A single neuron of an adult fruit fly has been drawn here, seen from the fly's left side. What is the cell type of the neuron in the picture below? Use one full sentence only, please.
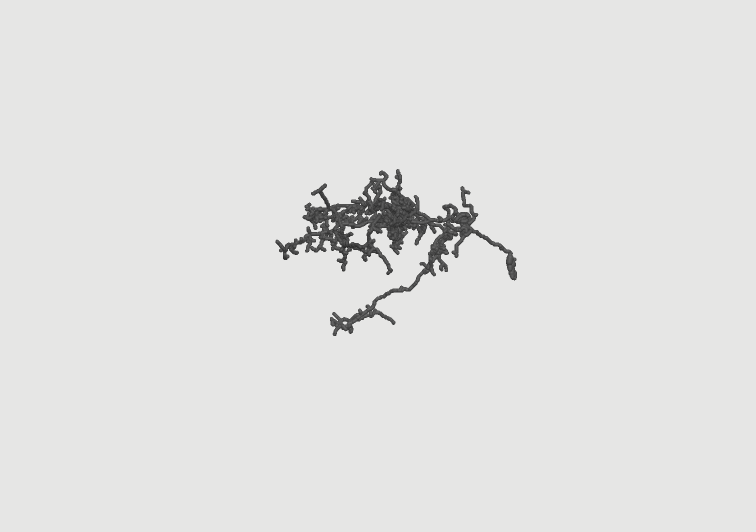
The cell type name for this neuron is PLP243.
